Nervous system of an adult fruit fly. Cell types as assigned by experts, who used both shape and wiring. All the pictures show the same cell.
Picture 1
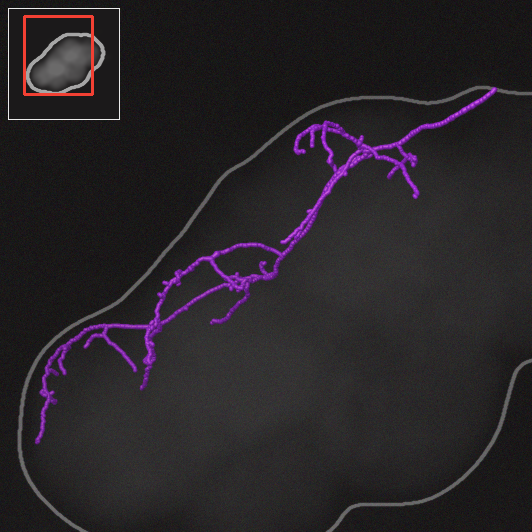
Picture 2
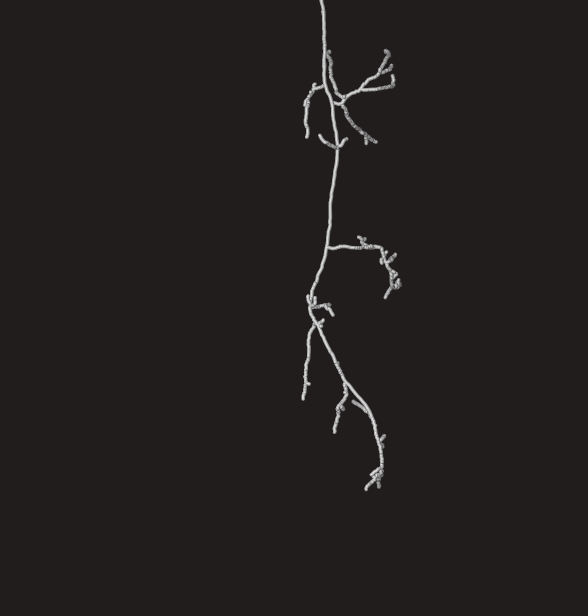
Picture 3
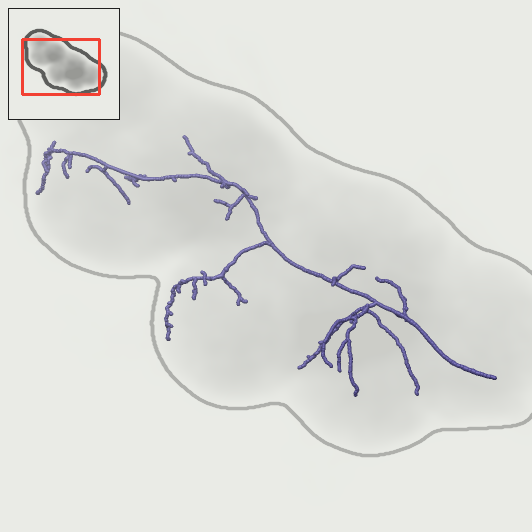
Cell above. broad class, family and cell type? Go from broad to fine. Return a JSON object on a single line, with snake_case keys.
{"broad_class": "descending neuron", "family": "hemilineage WEDd1", "cell_type": "DNa02"}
